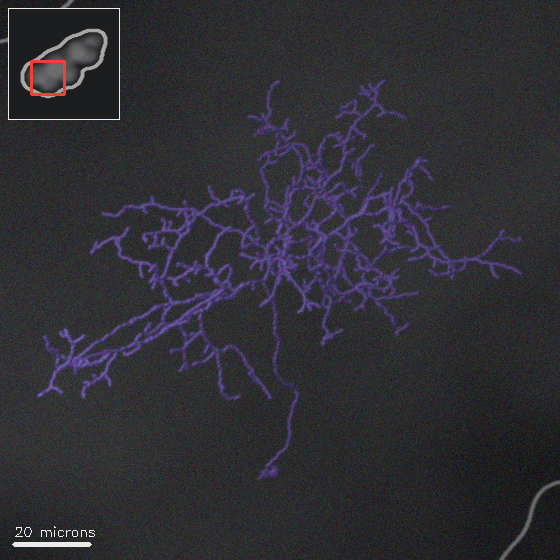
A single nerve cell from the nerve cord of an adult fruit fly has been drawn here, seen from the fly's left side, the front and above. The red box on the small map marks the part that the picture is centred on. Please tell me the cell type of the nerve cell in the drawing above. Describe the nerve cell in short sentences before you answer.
From left to right in the picture it spans about 130 microns. More than a hundred branch ends can be seen. Its broad class is ascending neuron. The cell type is AN18B032.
